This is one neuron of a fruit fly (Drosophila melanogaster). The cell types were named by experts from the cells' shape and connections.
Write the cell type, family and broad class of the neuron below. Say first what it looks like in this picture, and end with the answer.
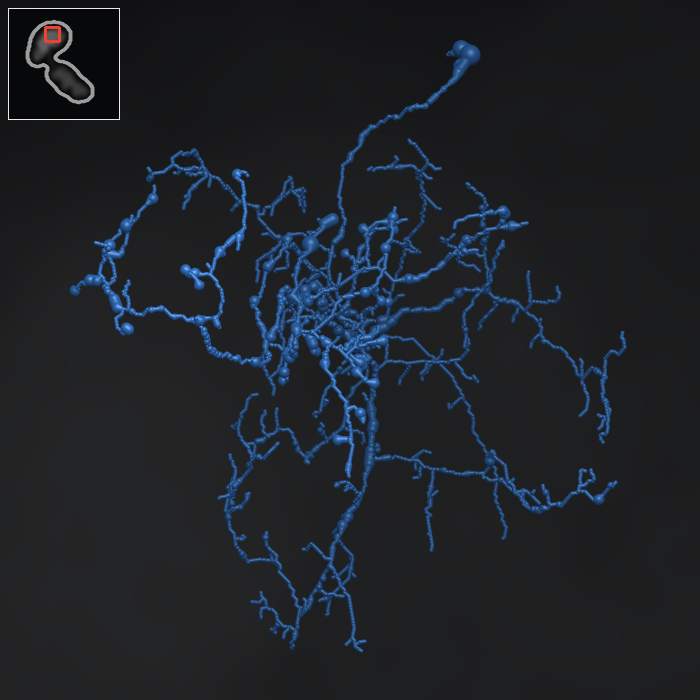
As drawn here it is about as wide as it is tall. The cell type is AVLP221. Its family is hemilineage VLPl2_medial. Its broad class is central-brain intrinsic neuron.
